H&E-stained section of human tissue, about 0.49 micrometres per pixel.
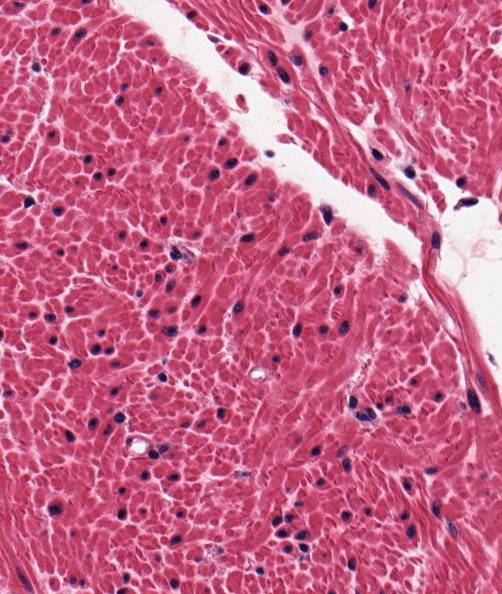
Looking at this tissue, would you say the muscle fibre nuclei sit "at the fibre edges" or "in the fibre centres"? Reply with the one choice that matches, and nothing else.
In the fibre centres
